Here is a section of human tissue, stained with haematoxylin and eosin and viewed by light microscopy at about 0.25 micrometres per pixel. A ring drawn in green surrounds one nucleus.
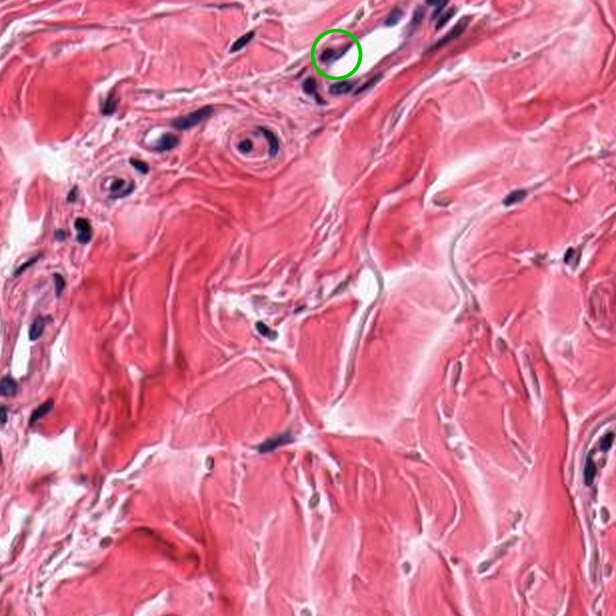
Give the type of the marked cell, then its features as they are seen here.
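The marked nucleus belongs to an endothelial cell. The nucleus stains dark and fairly evenly, about as dark as the other nuclei along the same vessel wall. Almost no cytoplasm can be made out; at most there is a very thin pale rim that cannot be separated from the vessel wall. The cell lies right at the edge of a narrow, empty, slit-like lumen, with other similar dark nuclei along the same wall and pink fibre bundles all around.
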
